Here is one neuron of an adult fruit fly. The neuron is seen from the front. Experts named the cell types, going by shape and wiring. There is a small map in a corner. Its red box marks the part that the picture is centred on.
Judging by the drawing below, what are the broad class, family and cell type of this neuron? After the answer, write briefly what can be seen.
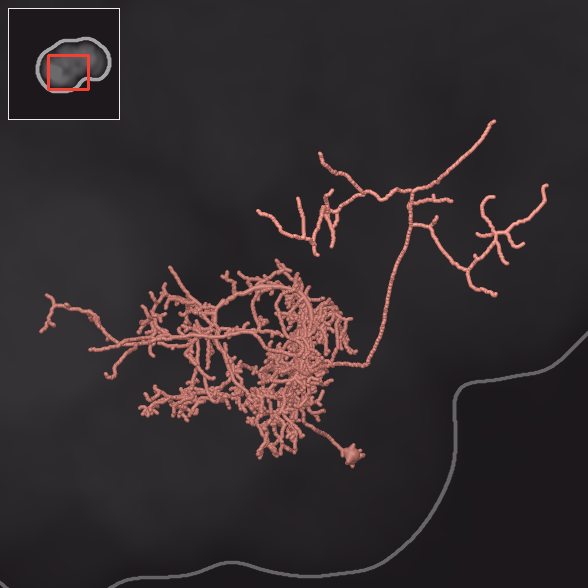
This is an ascending neuron. The family is hemilineage 03A. The cell type is AN03A002. The picture shows dozens of branch ends. As drawn here it is wider than it is tall.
